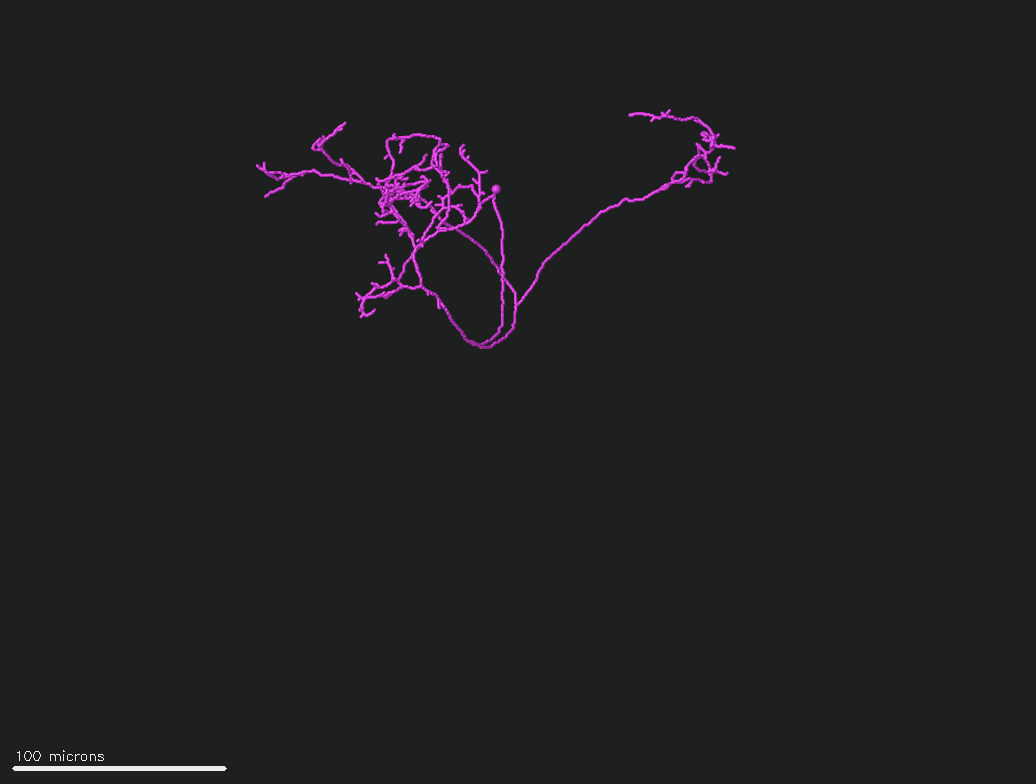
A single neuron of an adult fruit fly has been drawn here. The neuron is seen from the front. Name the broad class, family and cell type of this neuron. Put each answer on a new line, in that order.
central-brain intrinsic neuron
hemilineage DM1_antero_dorsal
CB3339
